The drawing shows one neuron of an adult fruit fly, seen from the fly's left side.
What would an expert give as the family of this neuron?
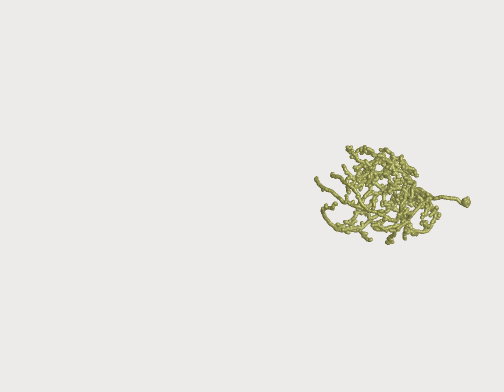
hemilineage 20A.22A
